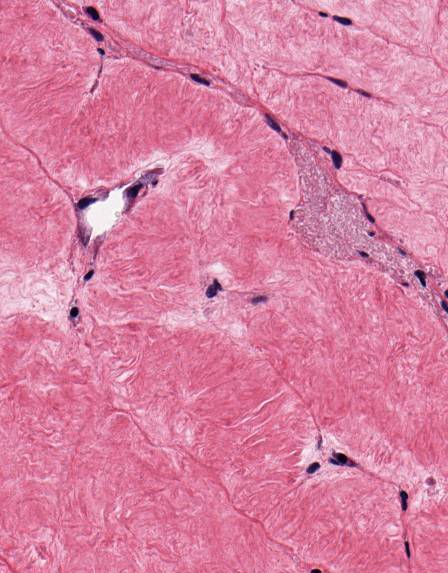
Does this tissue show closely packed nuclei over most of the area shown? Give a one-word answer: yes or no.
No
